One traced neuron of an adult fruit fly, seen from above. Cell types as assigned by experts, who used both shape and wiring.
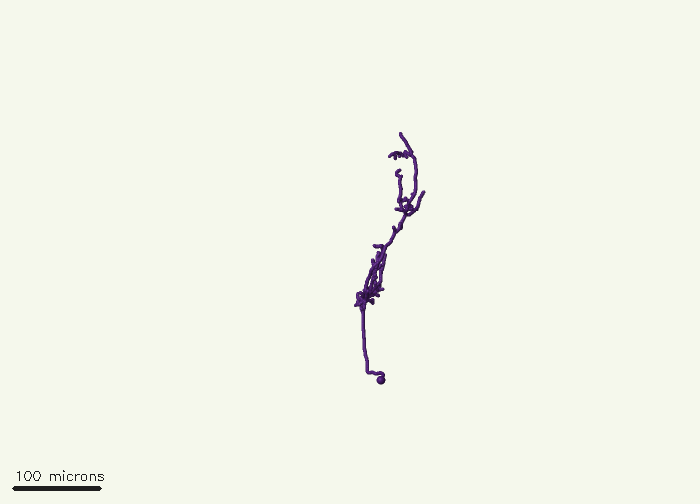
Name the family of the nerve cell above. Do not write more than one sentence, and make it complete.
In family terms, the nerve cell is hemilineage 03B.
